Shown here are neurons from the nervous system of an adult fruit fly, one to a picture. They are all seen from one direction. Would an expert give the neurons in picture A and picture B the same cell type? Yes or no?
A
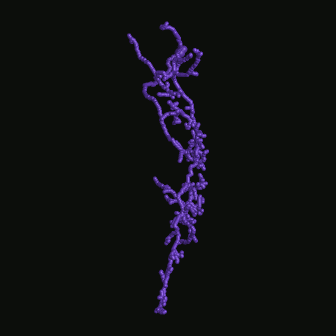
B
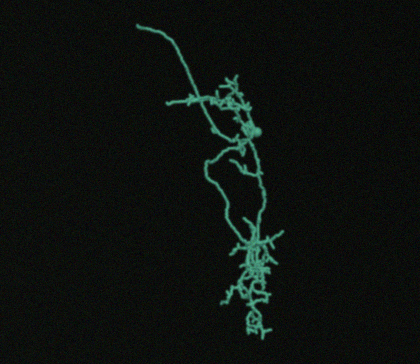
no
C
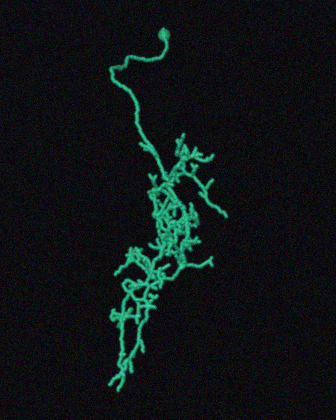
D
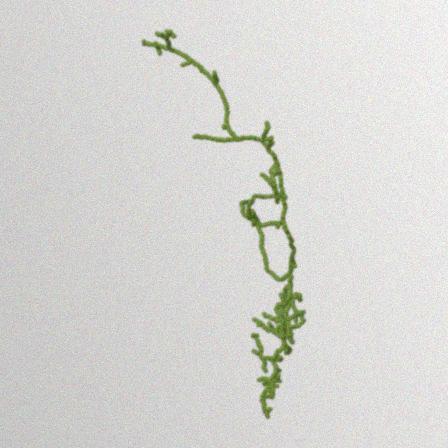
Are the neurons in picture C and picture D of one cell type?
no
